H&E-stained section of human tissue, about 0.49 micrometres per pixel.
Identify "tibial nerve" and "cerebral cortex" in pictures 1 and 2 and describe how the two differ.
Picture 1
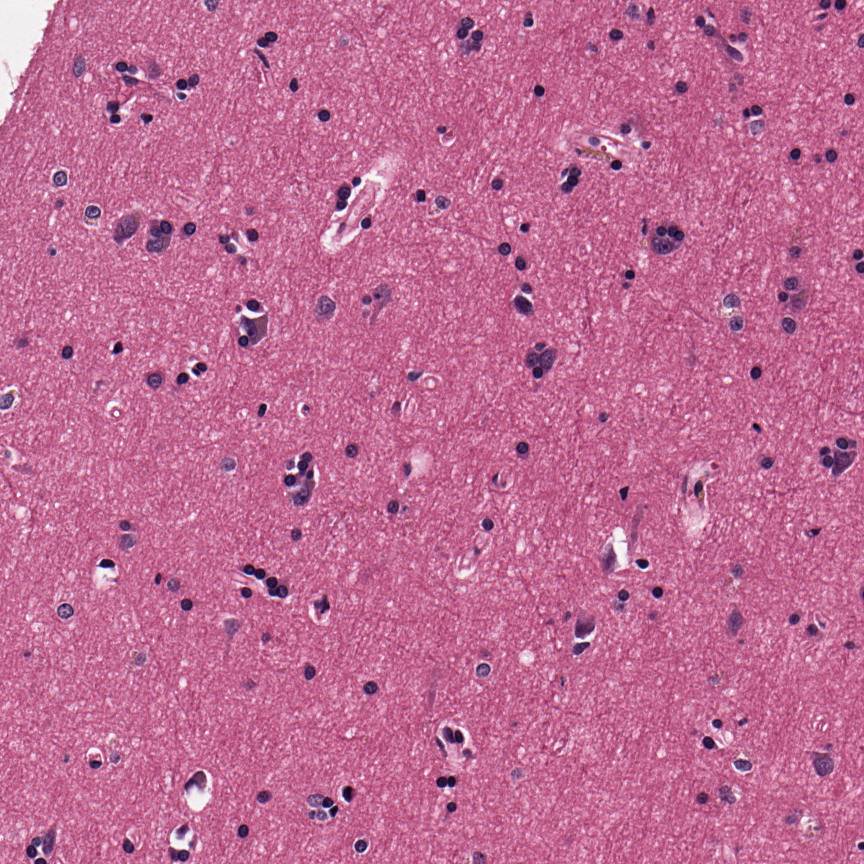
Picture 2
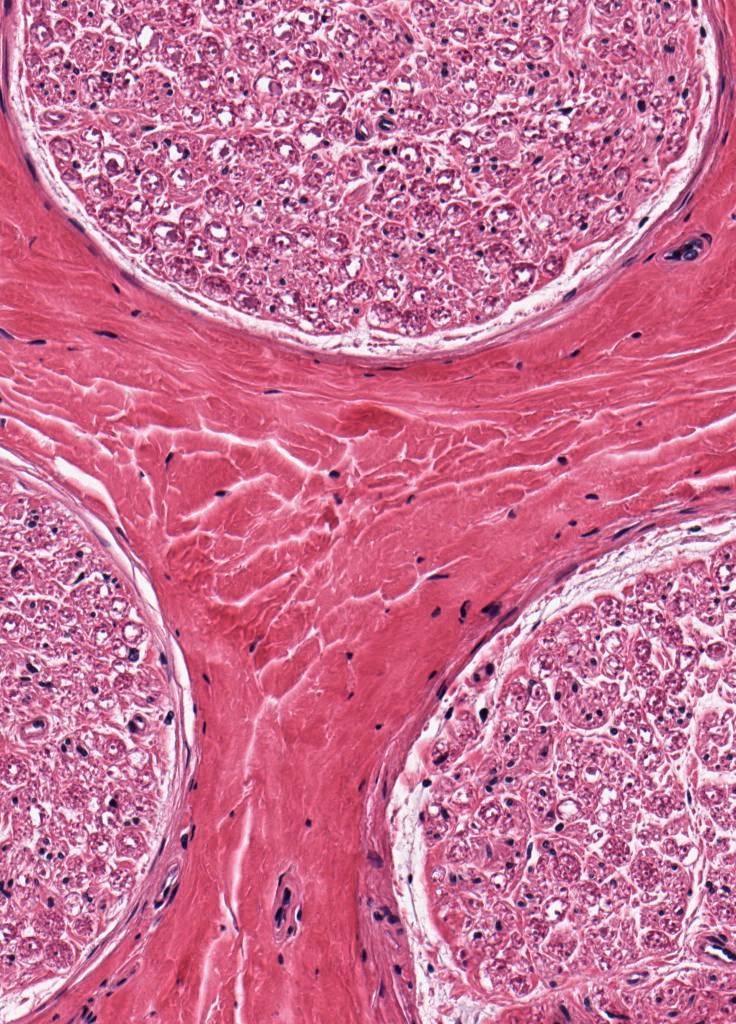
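Oh, picture 1's the cerebral cortex and picture 2's the tibial nerve. In the first, small round dark glial nuclei are spread evenly everywhere, and several neuronal cell bodies are ringed by little clusters of two to five small dark nuclei, say right of centre near the top.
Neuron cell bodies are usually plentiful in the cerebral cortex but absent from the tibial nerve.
The nerve instead shows three rounded bundles of fibres cut across, many with a small central pink axon inside a pale, finely stranded ring. Small dark oval nuclei are scattered among those fibres.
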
